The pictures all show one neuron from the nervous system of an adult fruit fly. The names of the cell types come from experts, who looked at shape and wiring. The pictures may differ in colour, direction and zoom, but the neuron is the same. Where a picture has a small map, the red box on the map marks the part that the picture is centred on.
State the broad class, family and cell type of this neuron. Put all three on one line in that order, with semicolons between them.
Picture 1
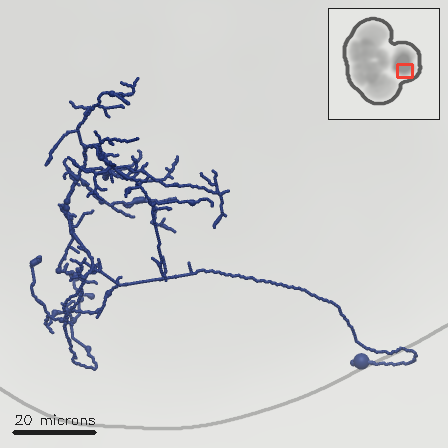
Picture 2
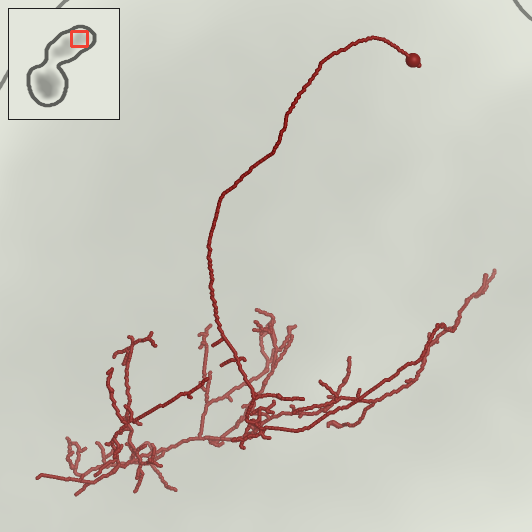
nerve-cord intrinsic neuron; hemilineage 08A; IN08A048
